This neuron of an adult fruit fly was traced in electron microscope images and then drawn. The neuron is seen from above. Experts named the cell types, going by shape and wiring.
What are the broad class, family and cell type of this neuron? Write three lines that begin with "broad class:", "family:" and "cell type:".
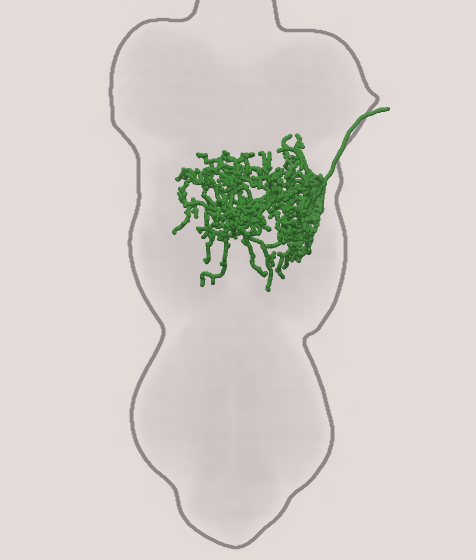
broad class: motor neuron of the nerve cord
family: hemilineage 16B
cell type: tp1 MN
